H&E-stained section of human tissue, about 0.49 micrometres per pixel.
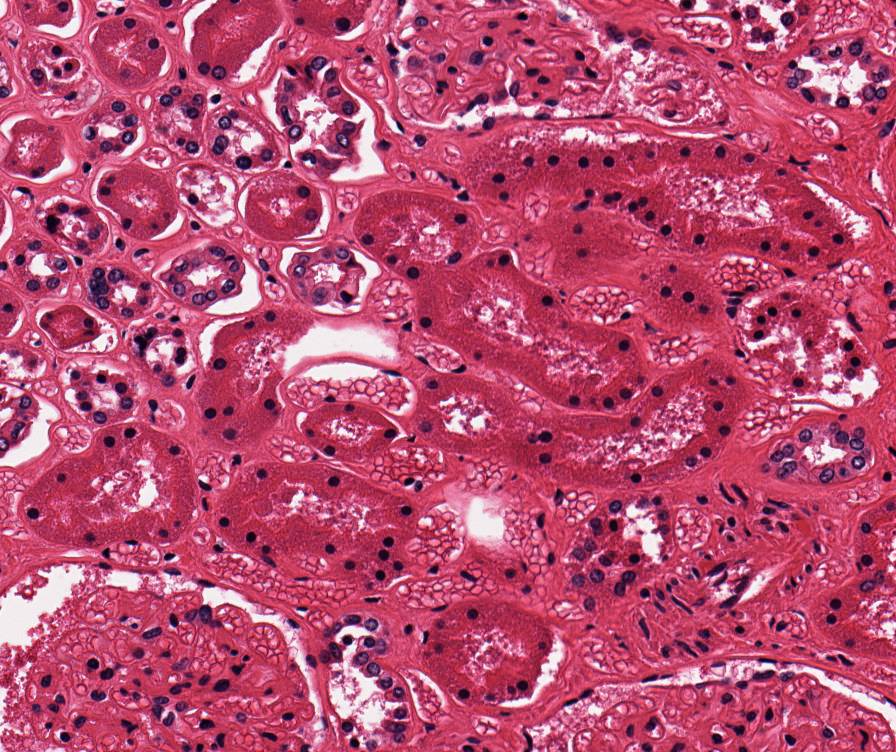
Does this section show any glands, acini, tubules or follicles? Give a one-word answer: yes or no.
Yes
